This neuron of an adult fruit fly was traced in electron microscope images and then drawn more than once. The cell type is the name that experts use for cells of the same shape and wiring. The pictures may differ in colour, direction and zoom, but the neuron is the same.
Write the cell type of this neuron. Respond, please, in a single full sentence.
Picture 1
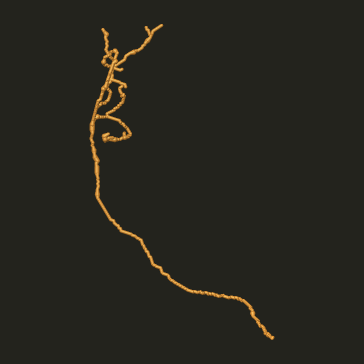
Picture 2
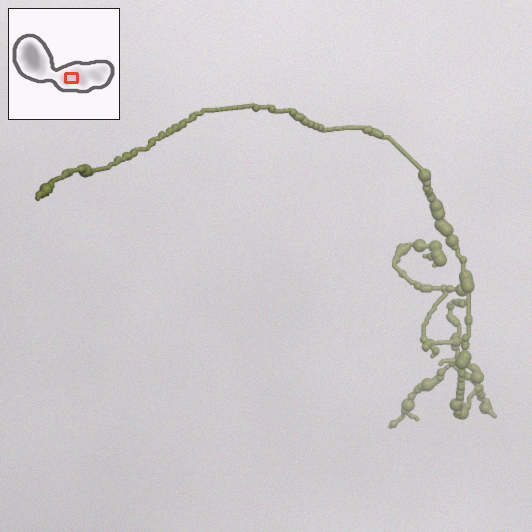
The cell type of the neuron here is SNta04.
